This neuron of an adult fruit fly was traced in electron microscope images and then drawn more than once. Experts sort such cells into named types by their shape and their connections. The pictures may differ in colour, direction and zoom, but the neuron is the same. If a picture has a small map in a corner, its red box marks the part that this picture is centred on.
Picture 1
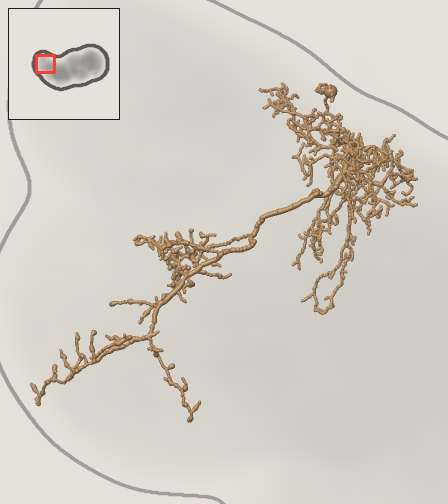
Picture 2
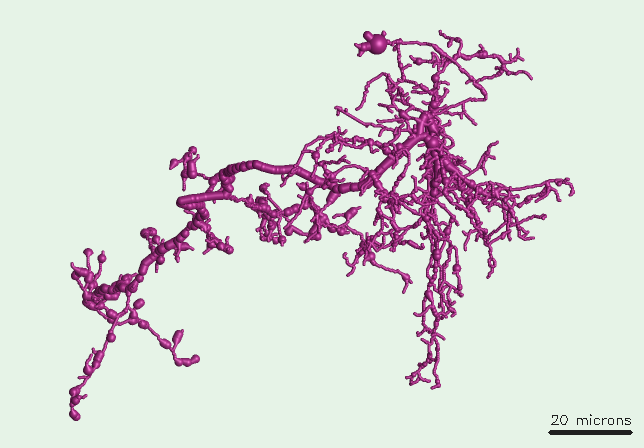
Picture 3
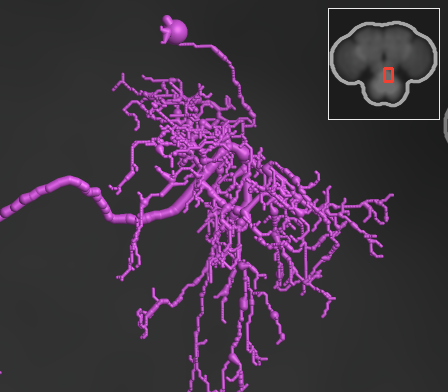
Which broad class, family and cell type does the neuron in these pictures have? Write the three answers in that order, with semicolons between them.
nerve-cord intrinsic neuron; hemilineage 18B; IN18B021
